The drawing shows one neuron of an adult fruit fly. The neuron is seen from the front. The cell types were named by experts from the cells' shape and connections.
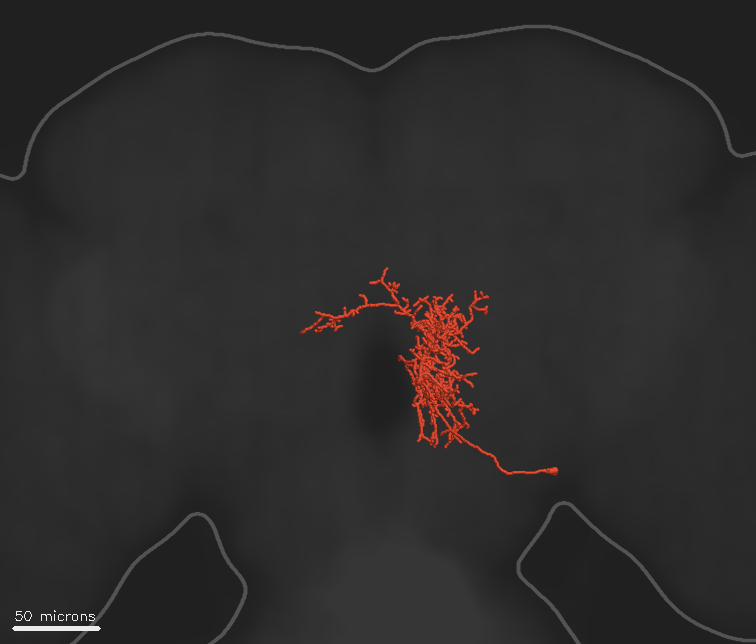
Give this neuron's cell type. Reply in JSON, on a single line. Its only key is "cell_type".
{"cell_type": "PS356"}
